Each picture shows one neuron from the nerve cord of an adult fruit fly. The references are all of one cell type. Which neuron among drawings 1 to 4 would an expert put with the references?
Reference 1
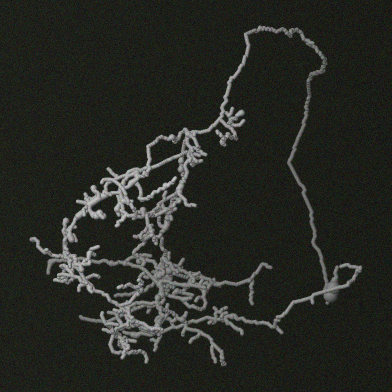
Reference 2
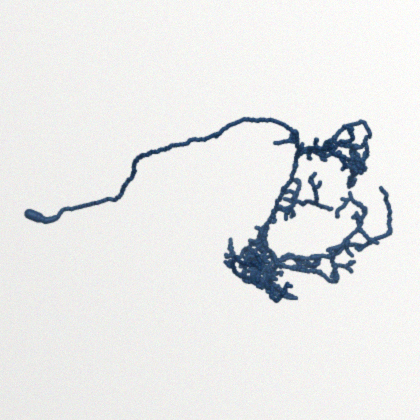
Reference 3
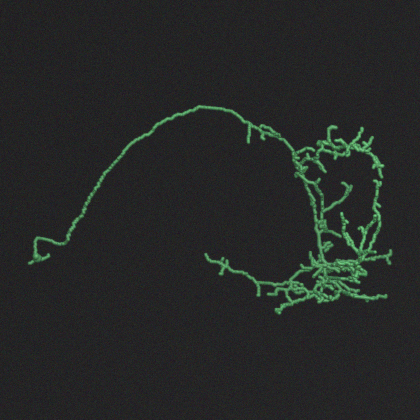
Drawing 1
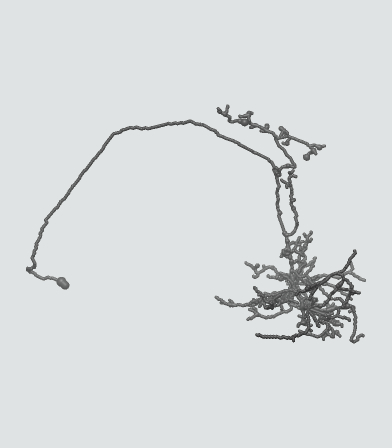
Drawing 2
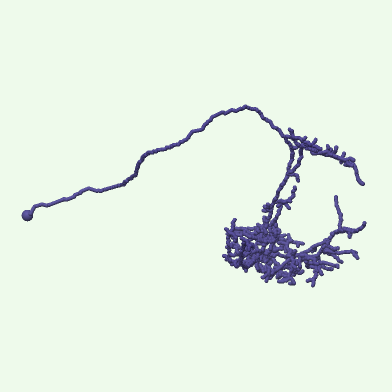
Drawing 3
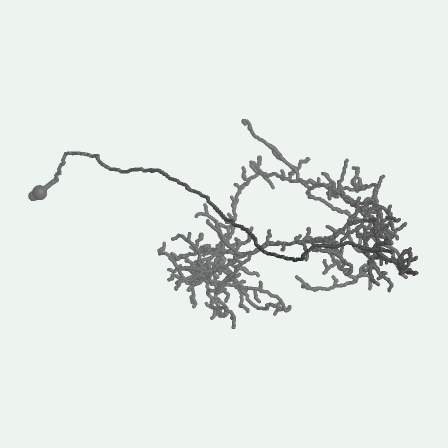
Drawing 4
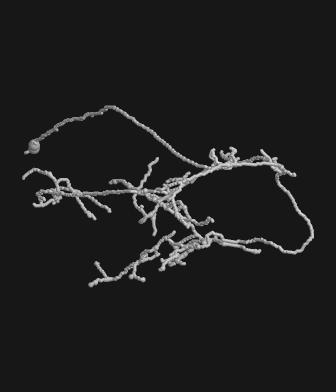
Drawing 2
